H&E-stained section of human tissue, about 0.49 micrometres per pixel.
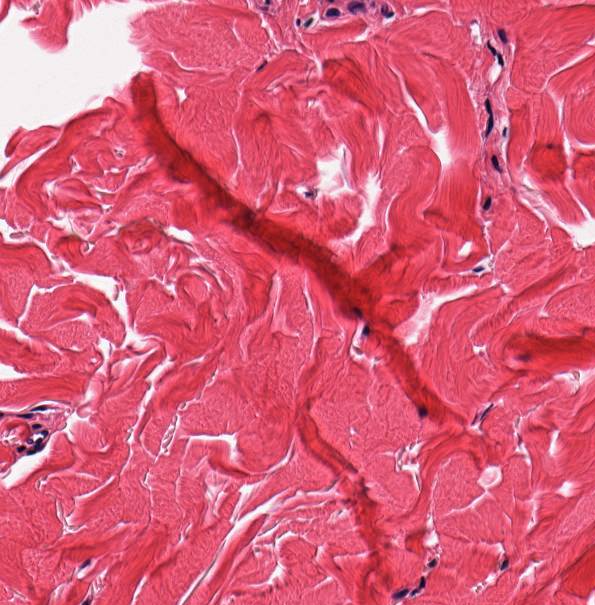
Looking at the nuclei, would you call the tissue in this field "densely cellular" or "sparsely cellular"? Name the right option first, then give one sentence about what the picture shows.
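Sparsely cellular. Nuclei are sparse, and most of the field contains none.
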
